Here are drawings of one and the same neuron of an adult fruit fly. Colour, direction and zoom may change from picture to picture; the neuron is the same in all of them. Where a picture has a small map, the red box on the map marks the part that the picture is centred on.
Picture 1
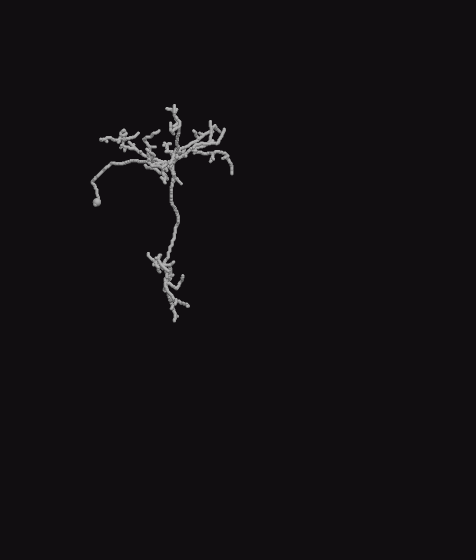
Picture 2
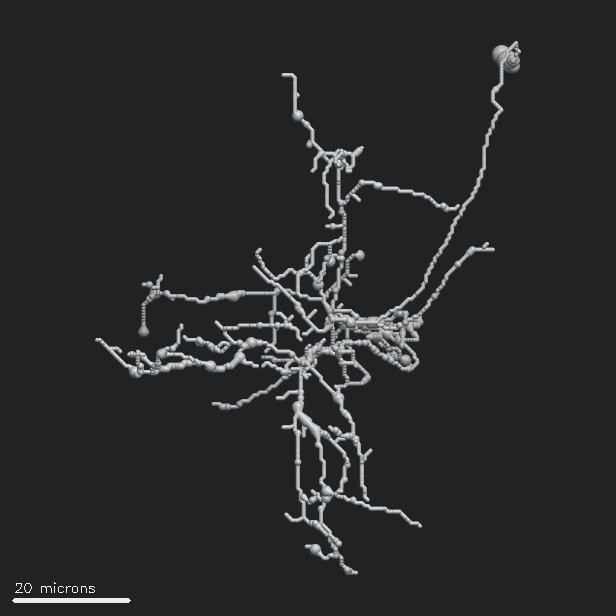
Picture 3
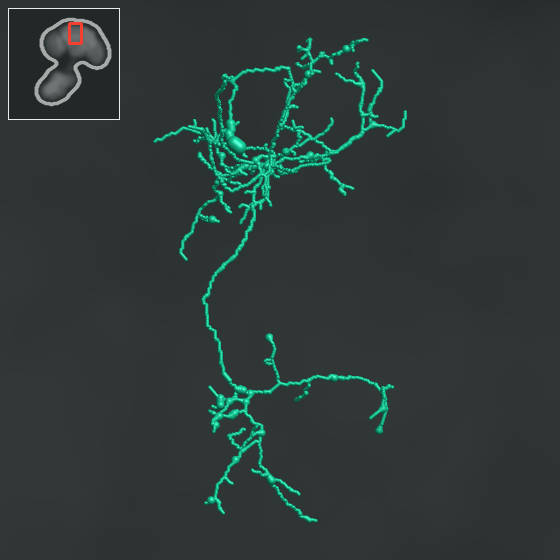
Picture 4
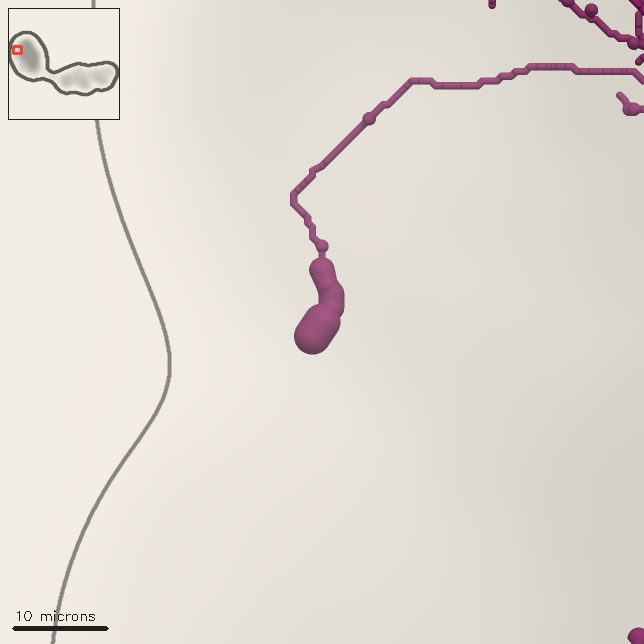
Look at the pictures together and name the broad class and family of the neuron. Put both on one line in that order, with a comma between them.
central-brain intrinsic neuron, hemilineage CREa2_ventral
